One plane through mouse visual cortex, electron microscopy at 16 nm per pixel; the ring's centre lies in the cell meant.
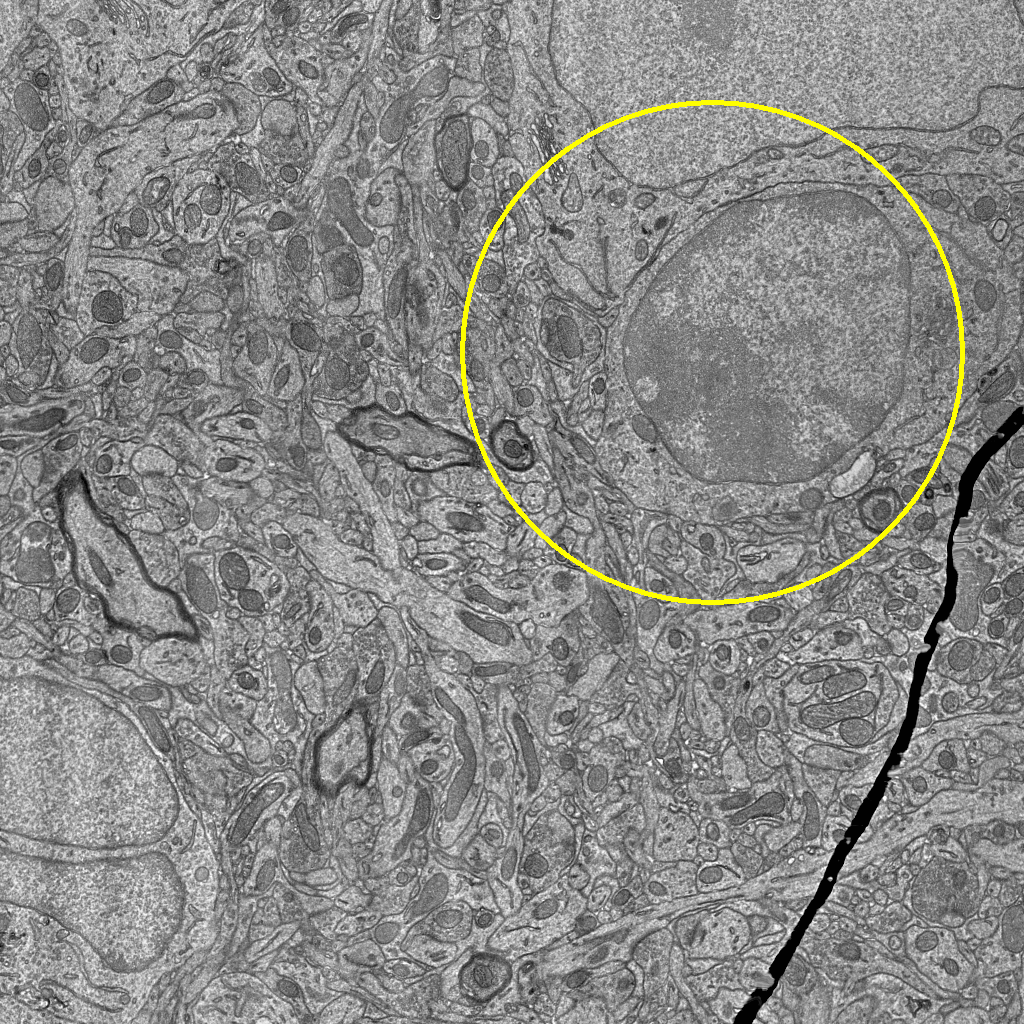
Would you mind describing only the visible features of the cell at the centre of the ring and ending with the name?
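First, the nucleus: whole in the section, with a rounded oval outline. Second, the nuclear envelope: smooth, with no deep infoldings. Third, the cytoplasm: only a few small mitochondria scattered through it. Fourth, a pale, elongated vacuole-like profile just below and to the right of the nucleus. Name: oligodendrocyte.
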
